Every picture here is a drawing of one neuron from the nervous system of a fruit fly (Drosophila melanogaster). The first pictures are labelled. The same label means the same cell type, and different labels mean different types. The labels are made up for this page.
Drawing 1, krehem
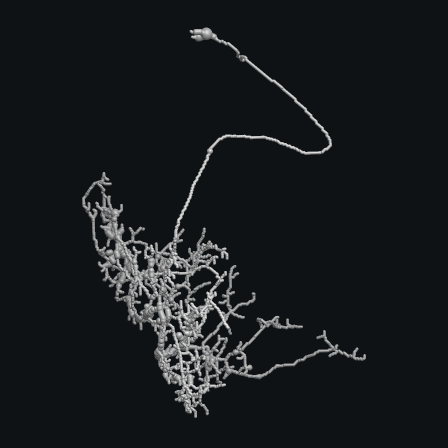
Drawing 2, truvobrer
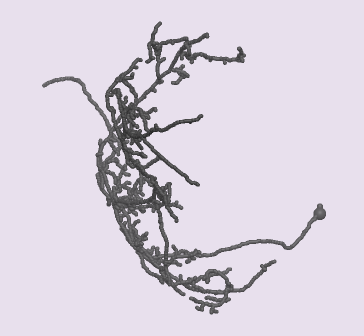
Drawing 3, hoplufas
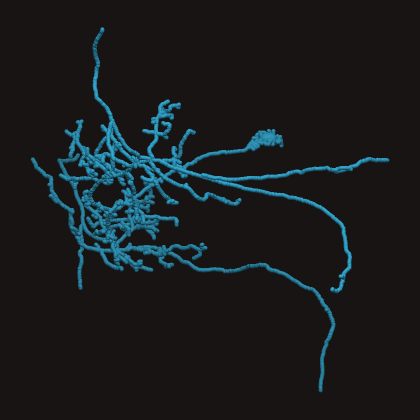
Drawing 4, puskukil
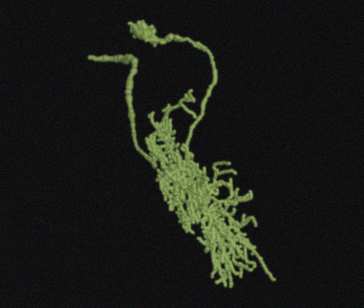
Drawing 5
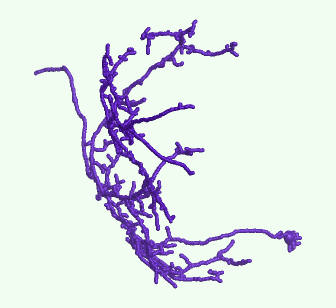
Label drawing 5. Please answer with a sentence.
It belongs to truvobrer.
